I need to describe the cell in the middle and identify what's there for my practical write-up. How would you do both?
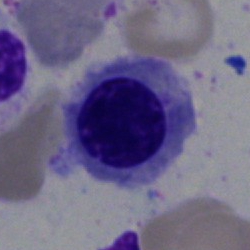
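Description: the chromatin is dense and stains dark purple, and no nucleoli are visible in the nucleus. The cytoplasm shows no distinct granules. Small irregular projections stick out from the cell edge, most obviously on the lower left. Identification: erythroblast.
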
